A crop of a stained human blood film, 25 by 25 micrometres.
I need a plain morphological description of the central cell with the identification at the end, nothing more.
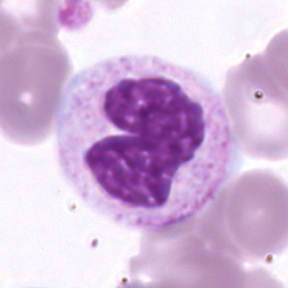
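The nucleus first: it's folded into two broad lobes, with the notch between them opening toward the left. Around it, the outline stays round and smooth. Fine pink-lilac granules are scattered throughout the cytoplasm, and I can't find any vacuoles. This is a band neutrophil.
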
